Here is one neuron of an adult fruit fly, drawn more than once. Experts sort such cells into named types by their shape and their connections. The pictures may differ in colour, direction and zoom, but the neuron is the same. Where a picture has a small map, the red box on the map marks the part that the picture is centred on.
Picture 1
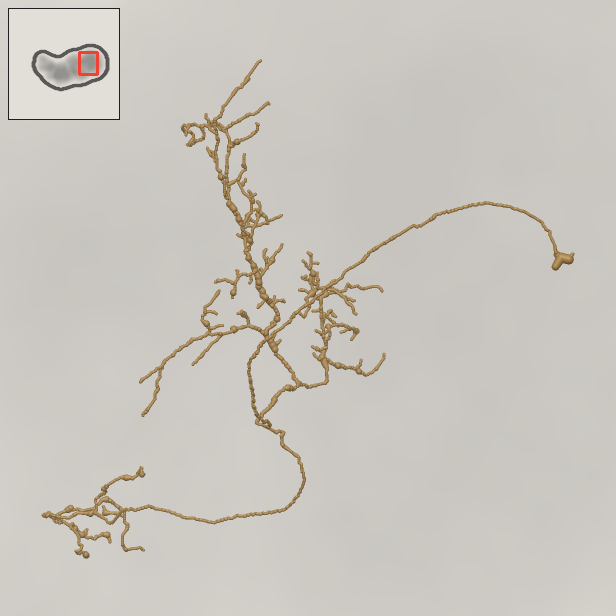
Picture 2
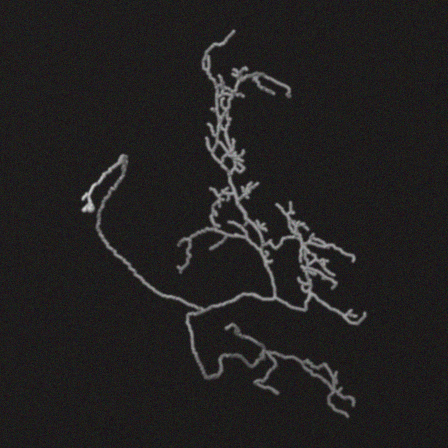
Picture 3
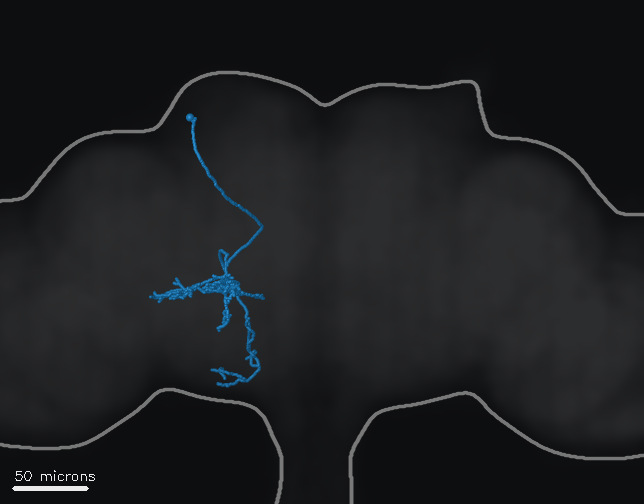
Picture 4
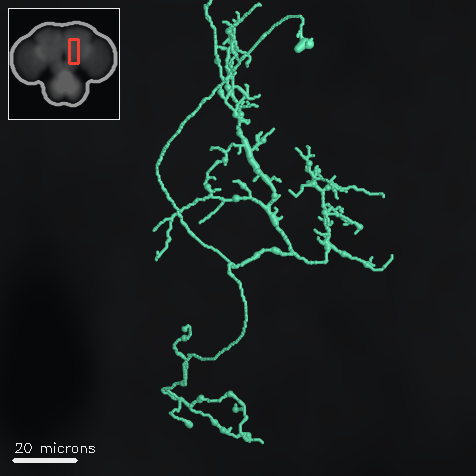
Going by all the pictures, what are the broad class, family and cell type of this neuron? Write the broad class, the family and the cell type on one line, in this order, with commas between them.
central-brain intrinsic neuron, hemilineage AOTUv1_ventral, PS038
